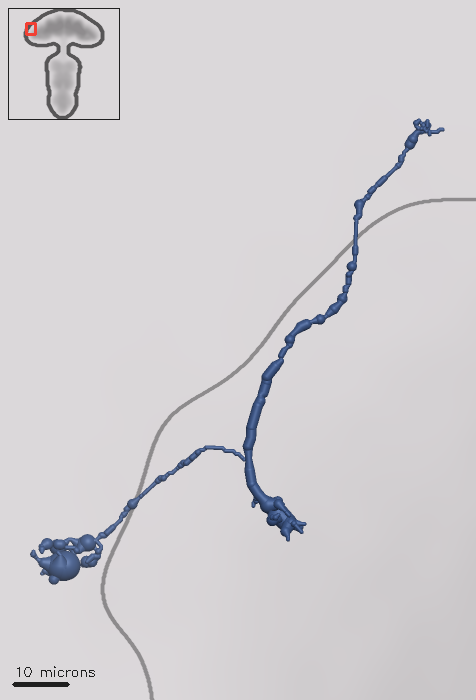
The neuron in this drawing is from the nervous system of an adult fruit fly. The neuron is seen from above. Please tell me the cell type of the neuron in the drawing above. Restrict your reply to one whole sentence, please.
This neuron represents the cell type T1.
